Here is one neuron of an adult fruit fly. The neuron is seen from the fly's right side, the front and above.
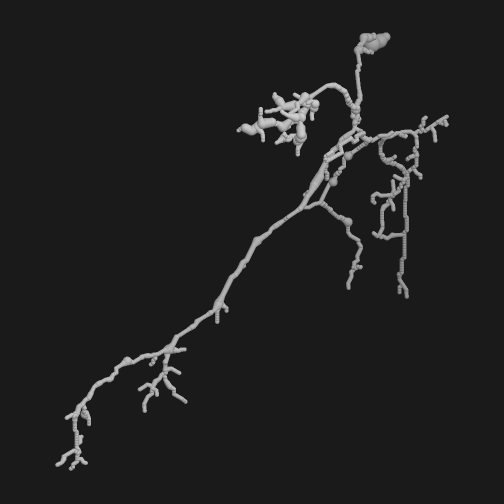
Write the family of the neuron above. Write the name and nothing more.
class CX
